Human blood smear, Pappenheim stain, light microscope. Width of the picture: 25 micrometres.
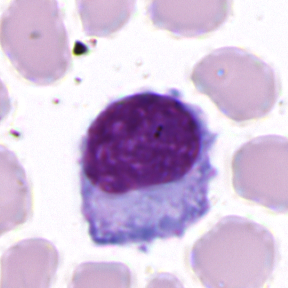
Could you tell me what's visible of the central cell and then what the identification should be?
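Position of the nucleus: off-centre, in the upper part of the cell. Cytoplasm: mostly a broad band below the nucleus, with no coarse coloured granules. Lower cell edge: irregular and slightly ragged. Conclusion: this is a plasma cell.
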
